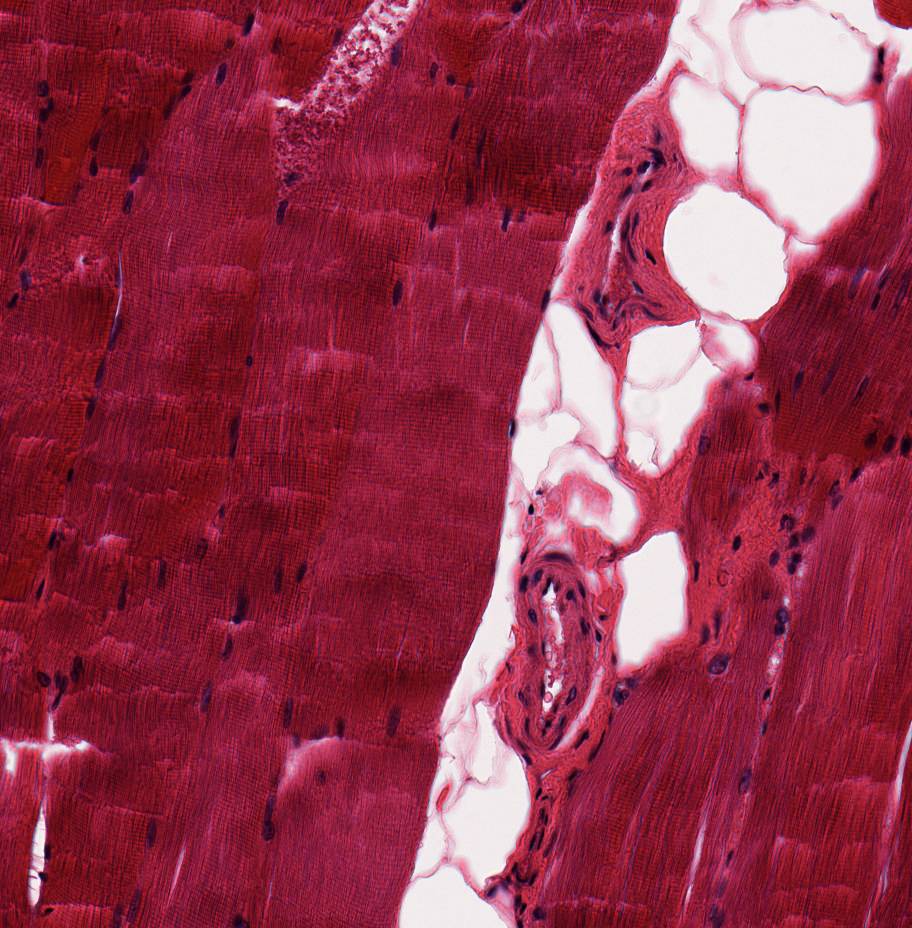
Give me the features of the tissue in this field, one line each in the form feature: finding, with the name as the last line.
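Layout: loose connective tissue band, right-centre, between two muscle masses
Orientation: fibres cut lengthwise, running roughly top to bottom
Striations: fine, transverse, along fibre length
Nuclei: dark, elongated, at fibre edges
Name: skeletal muscle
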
